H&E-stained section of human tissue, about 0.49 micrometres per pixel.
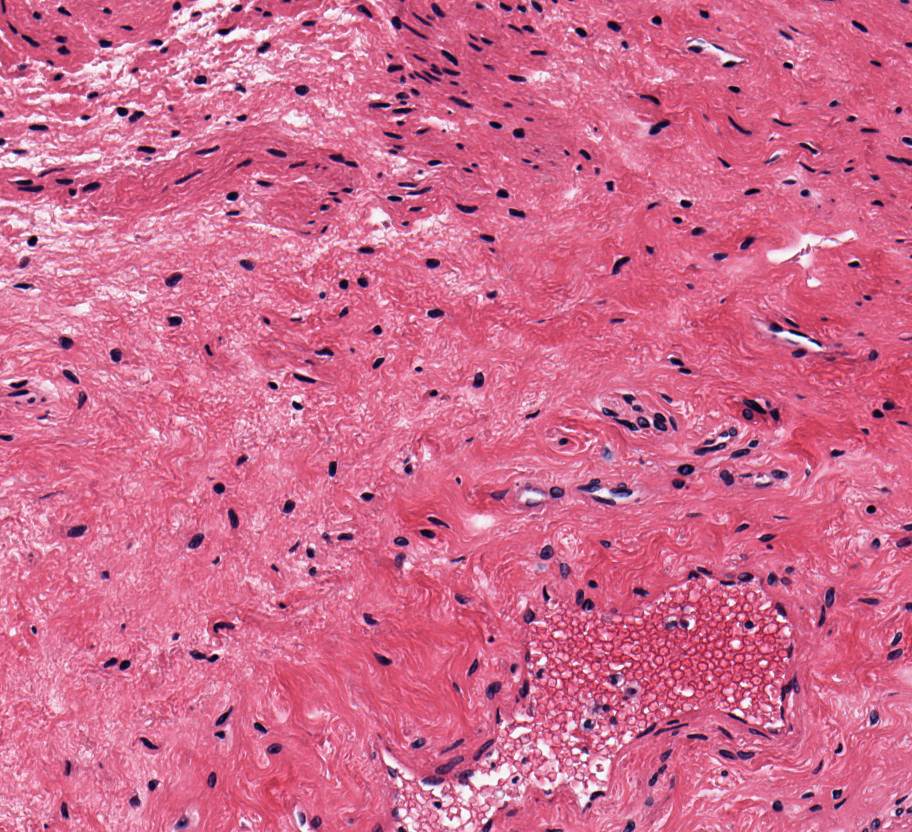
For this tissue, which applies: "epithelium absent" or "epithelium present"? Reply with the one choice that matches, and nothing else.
Epithelium absent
